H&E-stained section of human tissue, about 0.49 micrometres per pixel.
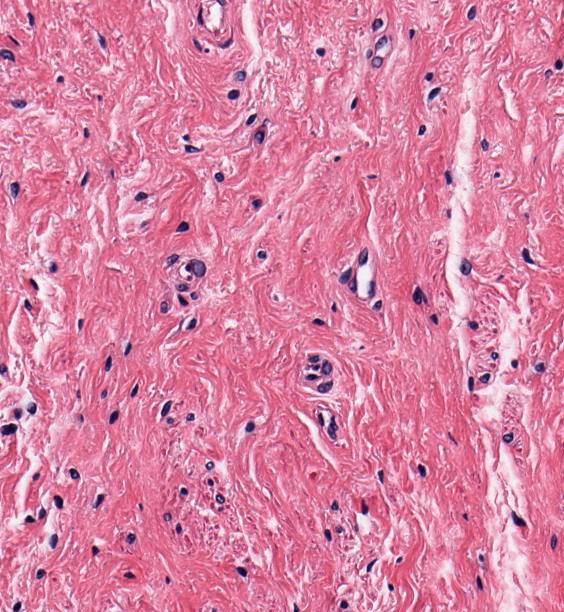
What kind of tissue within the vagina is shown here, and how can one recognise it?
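Looking it over, it's dense connective tissue. Densely packed, wavy, eosinophilic collagen bundles fill everything, running mainly top to bottom with wavy and oblique turns. Most nuclei are small, dark, spindle-shaped to oval.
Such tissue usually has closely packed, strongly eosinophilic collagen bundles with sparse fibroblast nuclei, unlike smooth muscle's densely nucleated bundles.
Near the centre lie a few tiny thin-walled vessels.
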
